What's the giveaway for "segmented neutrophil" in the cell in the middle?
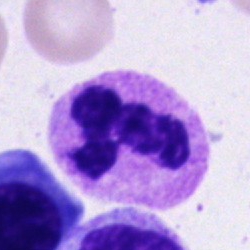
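Let me work through it: this is a segmented neutrophil. Its chromatin is dense and dark purple throughout the lobes.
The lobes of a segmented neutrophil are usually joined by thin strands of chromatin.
The cytoplasm is abundant and pale pinkish-lilac, and that colour goes with the name.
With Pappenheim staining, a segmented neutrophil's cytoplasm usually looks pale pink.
That cytoplasm is also filled with fine, evenly spread granules.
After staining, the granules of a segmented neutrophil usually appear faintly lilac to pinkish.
Finally, the outline of the cell is round and smooth.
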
